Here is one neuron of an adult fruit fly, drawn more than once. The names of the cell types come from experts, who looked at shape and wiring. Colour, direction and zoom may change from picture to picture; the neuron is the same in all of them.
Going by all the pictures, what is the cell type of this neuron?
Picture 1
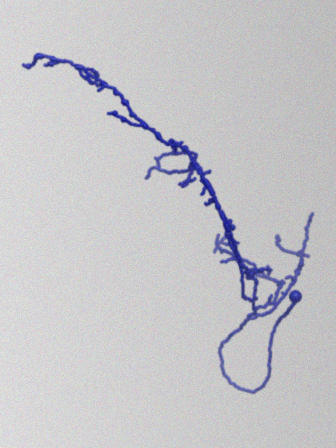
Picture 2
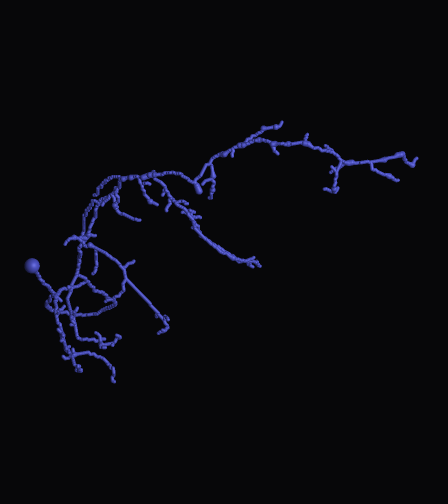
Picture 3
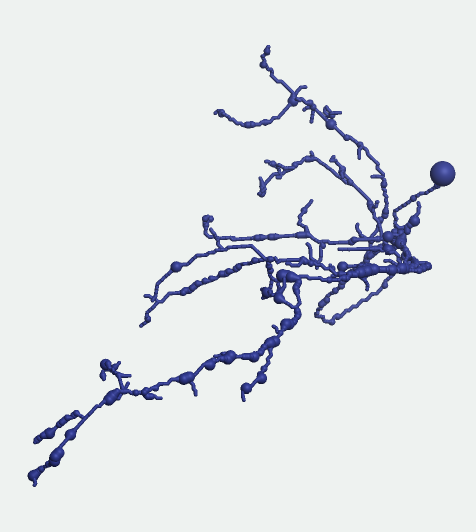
LHAV4d1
